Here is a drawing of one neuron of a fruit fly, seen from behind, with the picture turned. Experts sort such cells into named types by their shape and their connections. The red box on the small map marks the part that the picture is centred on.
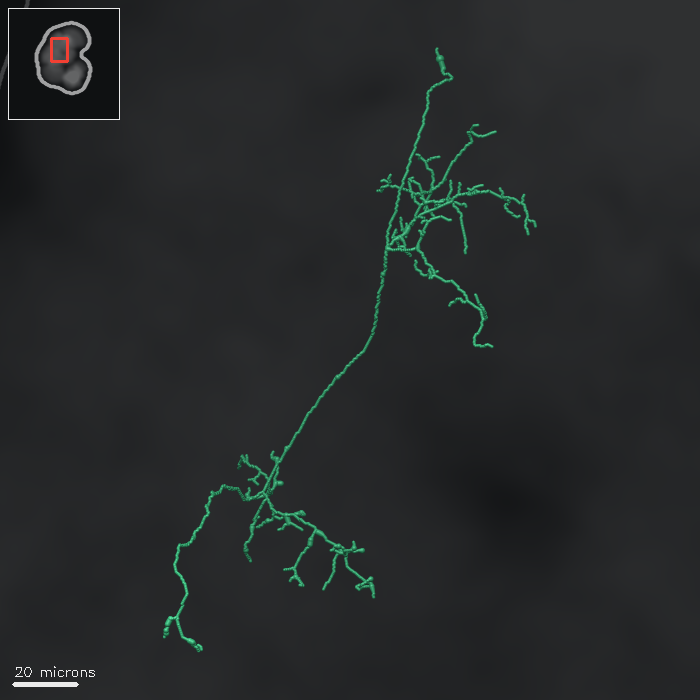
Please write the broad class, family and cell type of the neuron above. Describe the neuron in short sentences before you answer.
By the scale bar it is about 190 microns tall in this view. The picture shows dozens of branch ends. It is a central-brain intrinsic neuron. Its family is hemilineage AOTUv3_ventral. Its cell type is LAL090.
